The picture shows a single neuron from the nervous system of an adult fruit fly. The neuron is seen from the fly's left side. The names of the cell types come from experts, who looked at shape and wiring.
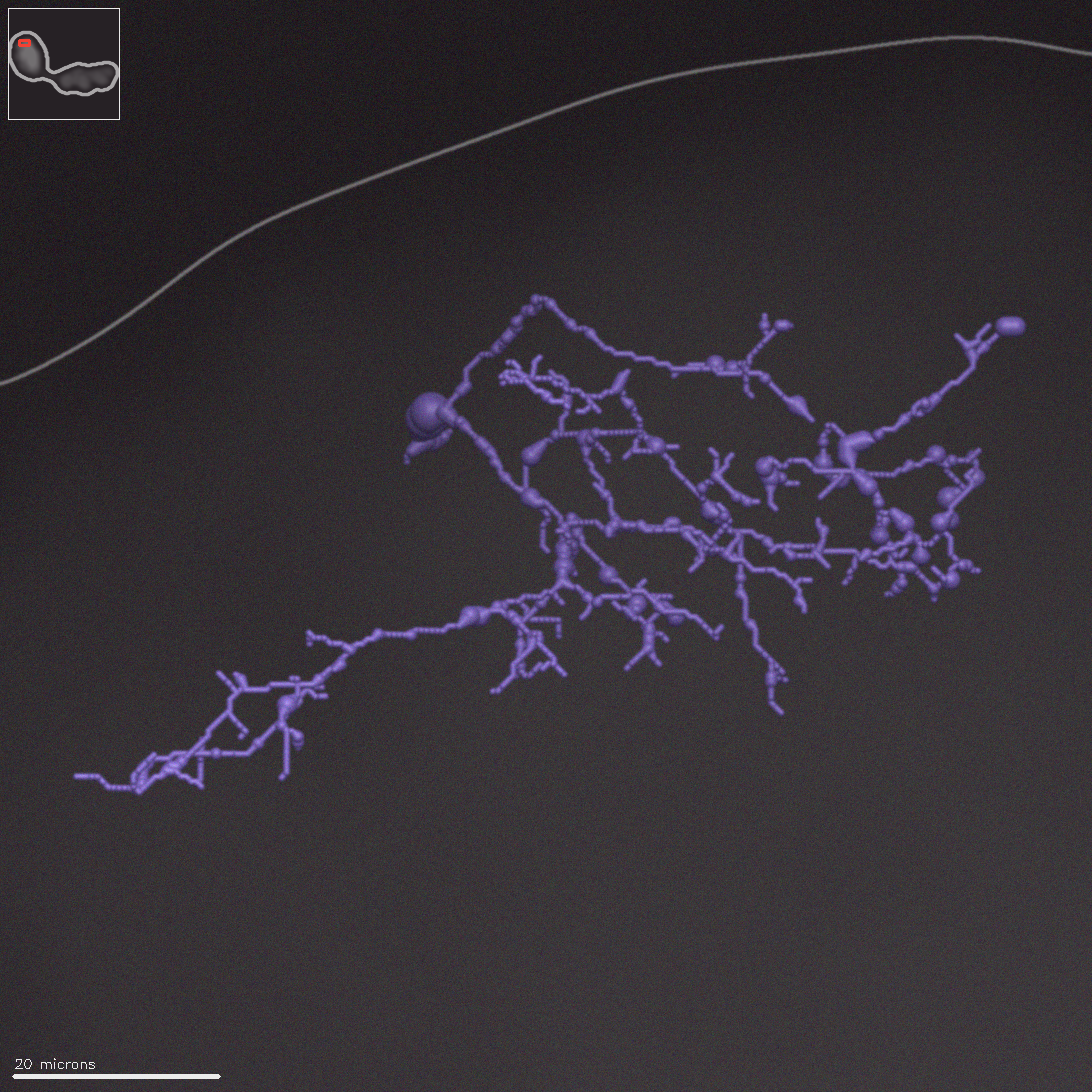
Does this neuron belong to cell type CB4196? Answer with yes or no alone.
no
